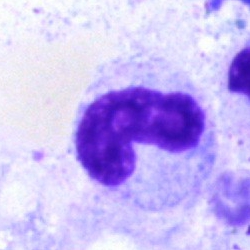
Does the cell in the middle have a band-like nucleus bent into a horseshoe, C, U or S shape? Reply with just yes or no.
Yes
